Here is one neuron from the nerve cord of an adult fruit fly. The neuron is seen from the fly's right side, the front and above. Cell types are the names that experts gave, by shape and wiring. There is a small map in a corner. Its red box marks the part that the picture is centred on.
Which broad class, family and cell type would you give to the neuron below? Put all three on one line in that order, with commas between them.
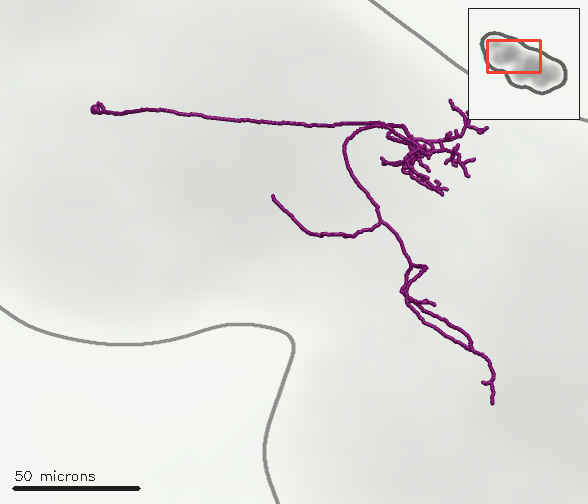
nerve-cord intrinsic neuron, hemilineage 06A, IN06A124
